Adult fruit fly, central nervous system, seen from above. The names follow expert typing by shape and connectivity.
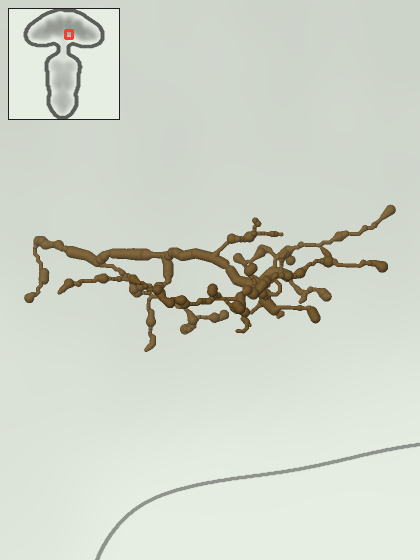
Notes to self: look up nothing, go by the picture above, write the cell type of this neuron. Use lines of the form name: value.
cell type: CB0382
